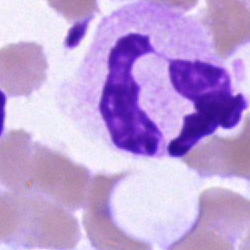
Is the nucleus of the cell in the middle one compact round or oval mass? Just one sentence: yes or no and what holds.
No, its nucleus is not round or oval; it is a lobeless curved band.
